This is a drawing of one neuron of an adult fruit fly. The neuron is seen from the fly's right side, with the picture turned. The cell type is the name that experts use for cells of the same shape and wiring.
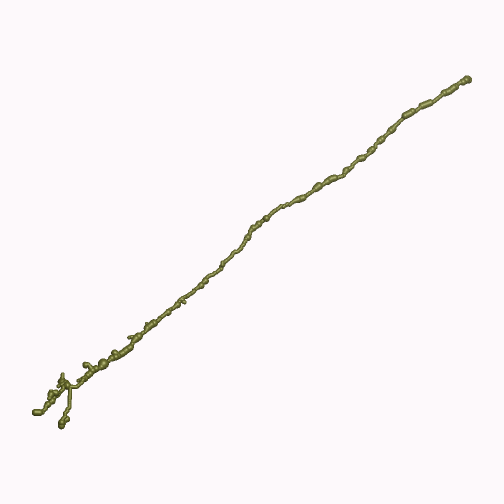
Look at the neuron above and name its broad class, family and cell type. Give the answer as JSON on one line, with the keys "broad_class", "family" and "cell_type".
{"broad_class": "sensory neuron entering the nerve cord", "family": "class mechanosensory proprioceptive", "cell_type": "SNpp58"}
